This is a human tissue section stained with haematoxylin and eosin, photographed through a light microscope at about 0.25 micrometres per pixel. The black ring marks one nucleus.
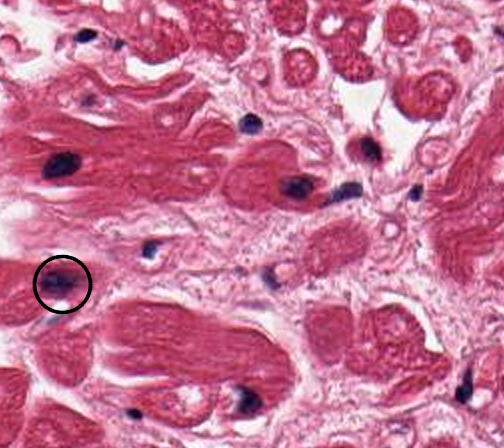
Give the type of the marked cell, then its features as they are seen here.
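Cardiomyocyte. The nucleus is dark purple and elongated, with its long axis running along the length of the pink band it lies in. The nucleus sits within the band, with pink cytoplasm continuing on both sides of it along its length. The cytoplasm is deep pink and has a finely streaked texture. The cell runs horizontally across the field, with rounded pink profiles of cross-cut fibres lying just below it.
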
